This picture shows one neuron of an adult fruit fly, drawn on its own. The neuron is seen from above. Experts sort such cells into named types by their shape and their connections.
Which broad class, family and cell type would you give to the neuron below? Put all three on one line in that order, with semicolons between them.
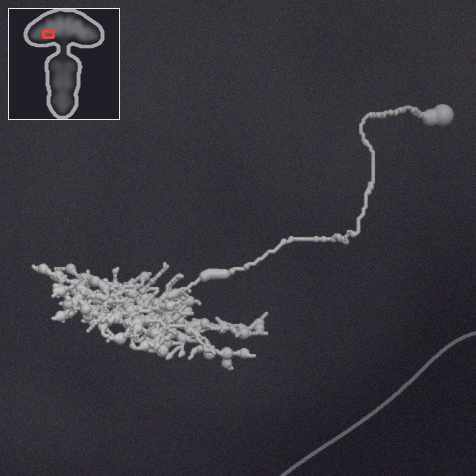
optic-lobe intrinsic neuron; Li; Li25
